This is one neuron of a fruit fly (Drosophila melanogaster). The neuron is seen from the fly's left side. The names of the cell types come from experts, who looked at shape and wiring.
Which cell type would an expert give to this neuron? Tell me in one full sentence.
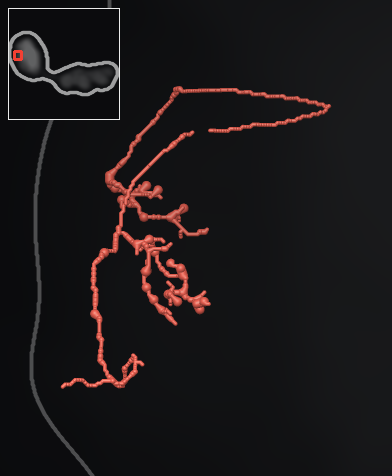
This neuron is recognized as the cell type ORN_DC2.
